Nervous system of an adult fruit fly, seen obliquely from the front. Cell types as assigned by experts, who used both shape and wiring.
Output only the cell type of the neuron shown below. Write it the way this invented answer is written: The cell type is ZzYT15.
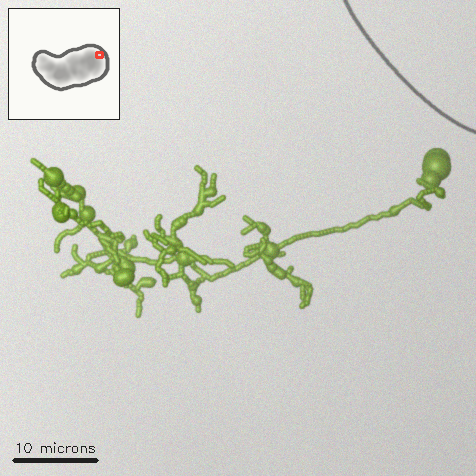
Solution: The cell type is Mi17.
